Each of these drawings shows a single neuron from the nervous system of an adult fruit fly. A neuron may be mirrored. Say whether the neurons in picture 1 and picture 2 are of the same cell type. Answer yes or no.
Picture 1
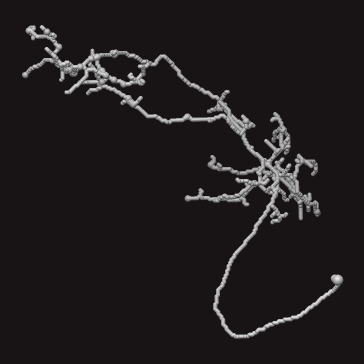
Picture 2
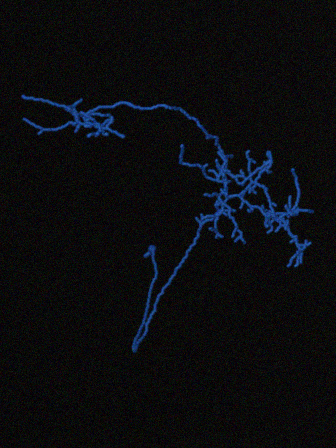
yes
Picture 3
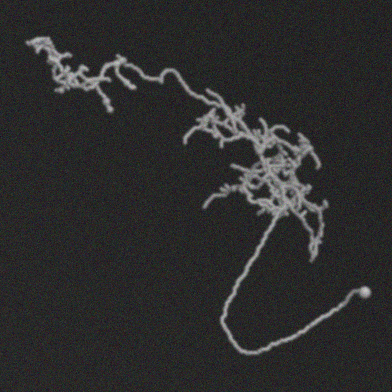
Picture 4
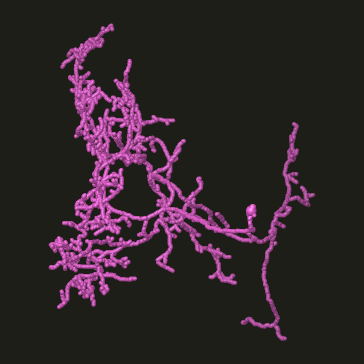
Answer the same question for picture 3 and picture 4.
no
